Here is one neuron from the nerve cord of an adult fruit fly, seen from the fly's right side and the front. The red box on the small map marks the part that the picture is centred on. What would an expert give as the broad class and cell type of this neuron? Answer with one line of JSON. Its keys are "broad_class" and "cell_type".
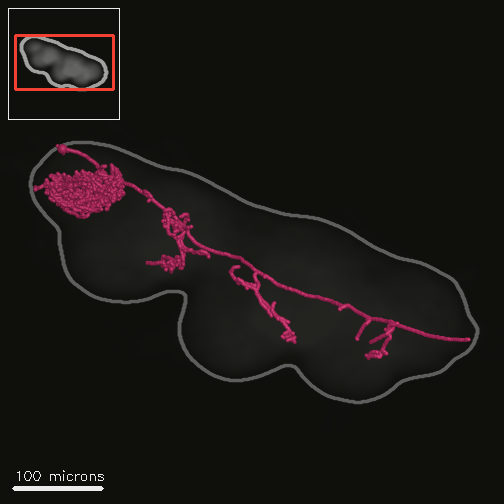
{"broad_class": "ascending neuron", "cell_type": "ANXXX074"}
